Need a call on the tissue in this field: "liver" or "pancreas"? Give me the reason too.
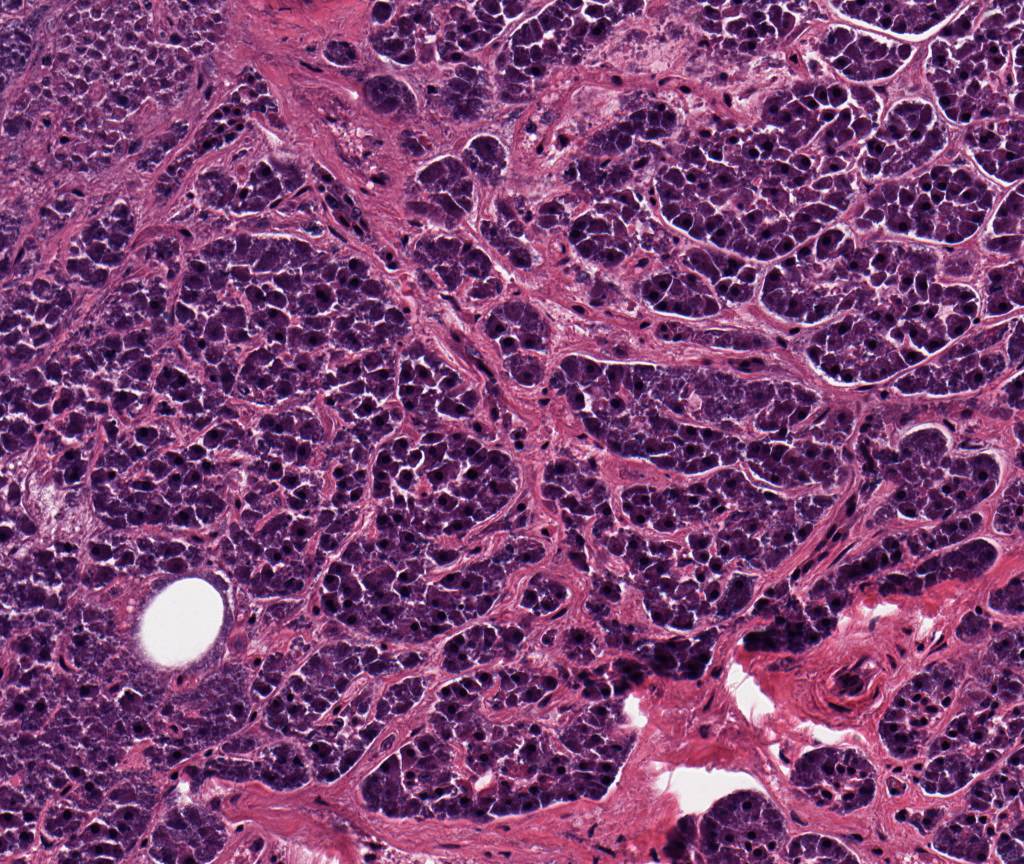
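The answer is pancreas. Within the lobules the cells gather into small rounded clusters that lack wide open lumens, which favours acini over liver plates.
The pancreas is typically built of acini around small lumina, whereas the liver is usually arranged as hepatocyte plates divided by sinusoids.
The cluster cells have round, dark nuclei and dark purple, granular cytoplasm. Slender, spindle-shaped nuclei are scattered in the pink septa.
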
